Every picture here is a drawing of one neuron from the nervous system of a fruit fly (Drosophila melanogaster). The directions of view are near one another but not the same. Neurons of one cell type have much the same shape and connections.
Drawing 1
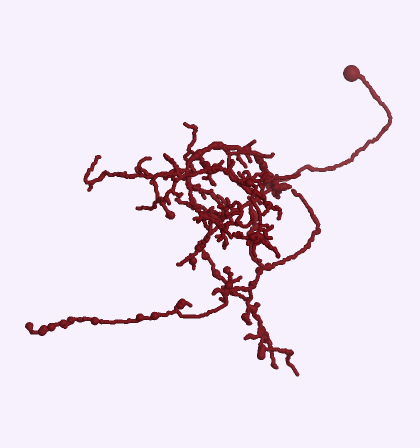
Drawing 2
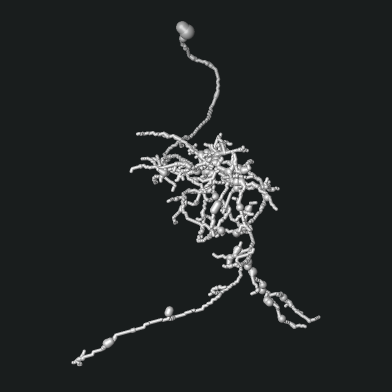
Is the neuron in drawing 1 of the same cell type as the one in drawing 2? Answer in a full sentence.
They are of the same cell type.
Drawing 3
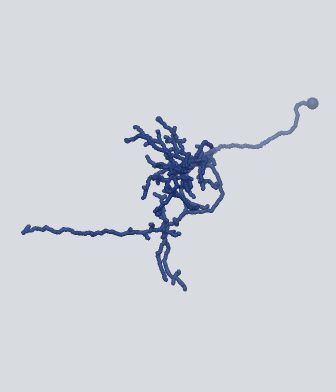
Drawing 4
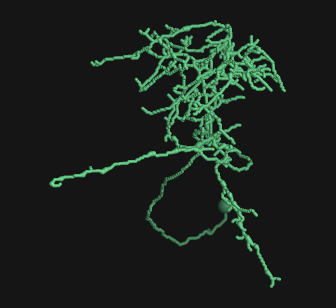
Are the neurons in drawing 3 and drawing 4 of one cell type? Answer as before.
They are of the same cell type.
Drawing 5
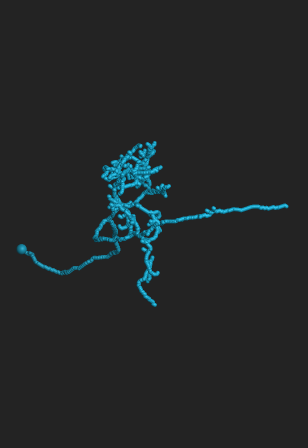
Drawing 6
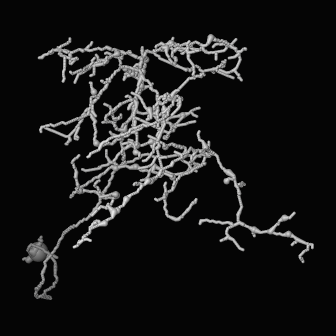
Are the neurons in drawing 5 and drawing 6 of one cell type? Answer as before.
They are of different cell types.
